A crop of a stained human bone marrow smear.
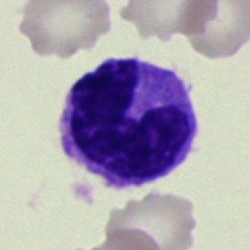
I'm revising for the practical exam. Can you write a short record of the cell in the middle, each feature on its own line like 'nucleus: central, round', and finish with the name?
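Notch: see how deeply it cuts into the nucleus from the upper right.
Nucleus size: it fills most of the cell.
Nucleoli: none visible.
Vacuoles: none seen in the cytoplasm.
Name: band neutrophil.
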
